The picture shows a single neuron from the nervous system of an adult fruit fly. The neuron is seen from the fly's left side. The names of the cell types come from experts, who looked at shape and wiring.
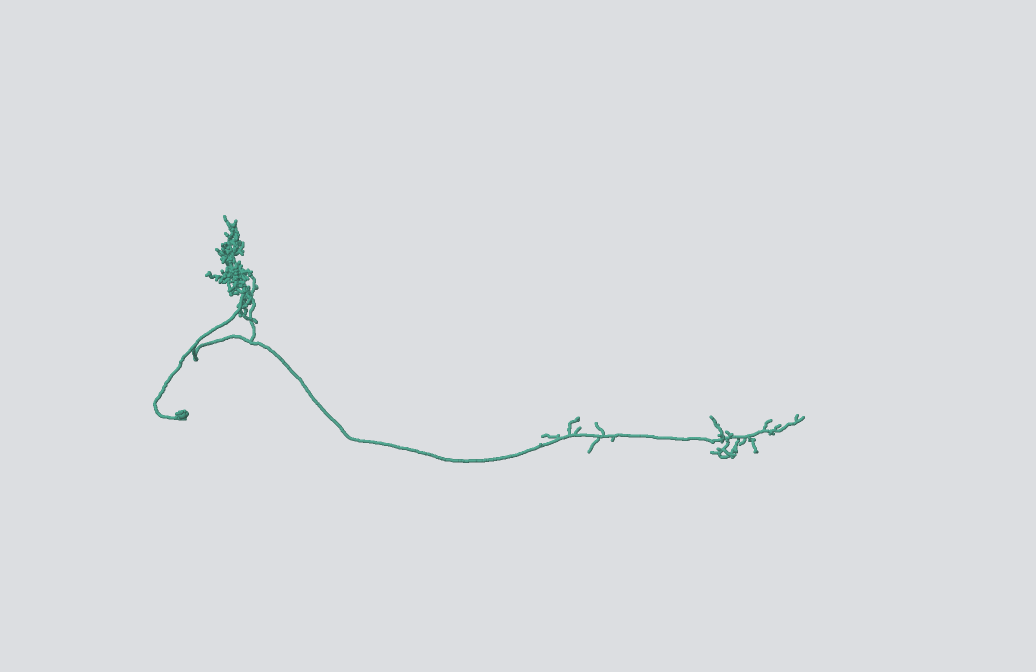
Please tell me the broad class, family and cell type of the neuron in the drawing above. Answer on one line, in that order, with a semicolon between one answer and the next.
descending neuron; hemilineage MX3; DNge088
